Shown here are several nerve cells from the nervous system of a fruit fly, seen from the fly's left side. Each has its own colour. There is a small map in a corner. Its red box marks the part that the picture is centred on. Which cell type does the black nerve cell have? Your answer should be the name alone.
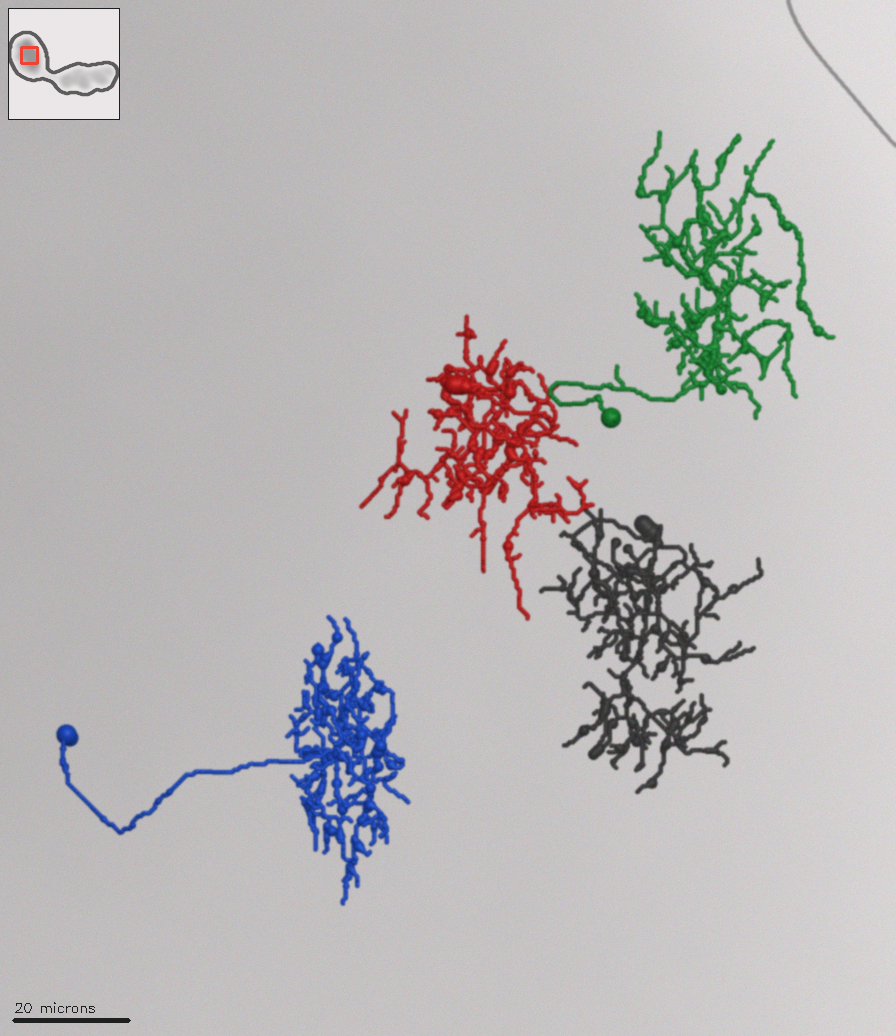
Cm5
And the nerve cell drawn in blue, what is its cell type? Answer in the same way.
Cm9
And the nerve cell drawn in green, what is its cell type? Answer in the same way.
Cm8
